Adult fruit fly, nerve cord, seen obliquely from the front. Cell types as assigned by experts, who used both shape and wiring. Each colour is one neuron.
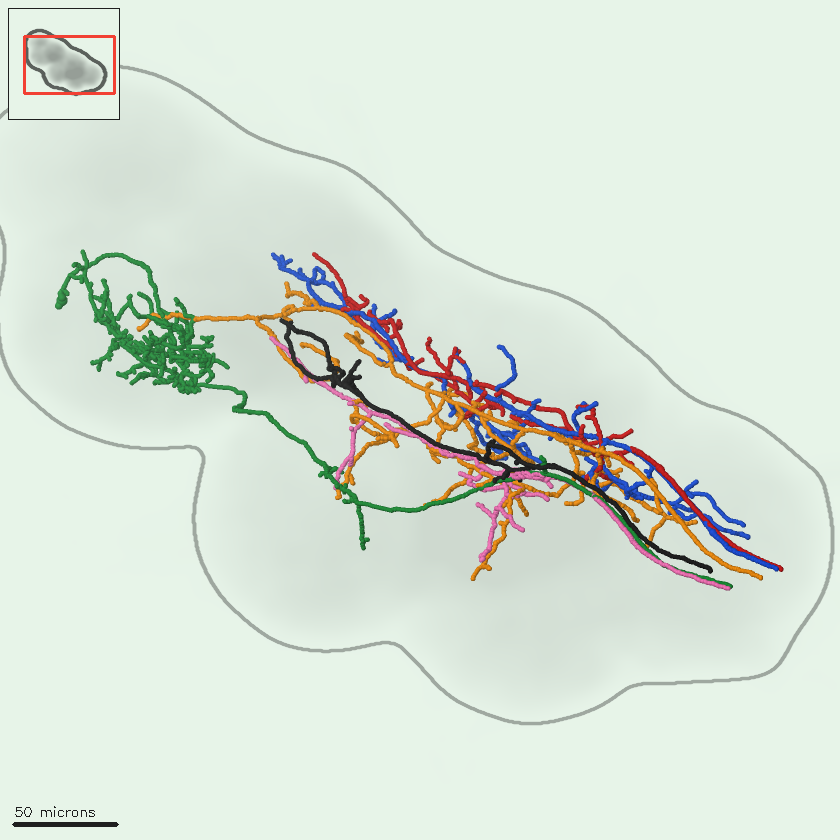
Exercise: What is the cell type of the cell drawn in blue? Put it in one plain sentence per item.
The cell type is DNp102.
